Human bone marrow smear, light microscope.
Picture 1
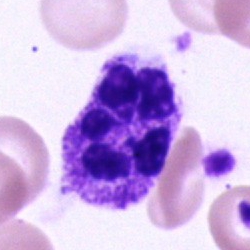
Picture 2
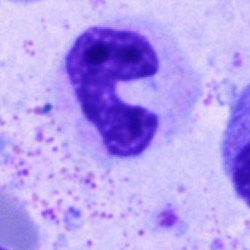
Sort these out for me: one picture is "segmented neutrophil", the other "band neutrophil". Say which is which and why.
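Here the segmented neutrophil is in picture 1 and the band neutrophil is in picture 2. In the band neutrophil, the nucleus is bent into a C whose opening faces right.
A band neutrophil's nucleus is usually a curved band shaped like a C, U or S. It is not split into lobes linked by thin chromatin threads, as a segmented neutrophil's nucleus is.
Now compare the cytoplasm: the segmented neutrophil's is packed with purple granules, with pale lilac between them. No vacuoles show in the band neutrophil's cytoplasm. The chromatin is dense and dark purple in both cells. It is clumped in the segmented neutrophil, and in the band neutrophil darker clumps stand out within it.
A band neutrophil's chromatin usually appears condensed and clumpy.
No nucleoli can be seen in the band neutrophil's nucleus. The edges differ as well. The segmented neutrophil has an irregular, somewhat angular outline with a red cell against its right side, whereas the band neutrophil's outer border is faint and fades into the background.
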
